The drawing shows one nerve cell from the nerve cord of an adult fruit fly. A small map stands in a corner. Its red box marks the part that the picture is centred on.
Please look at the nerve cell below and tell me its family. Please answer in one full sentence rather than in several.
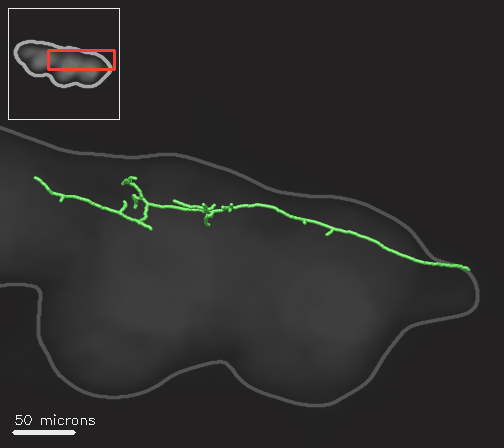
The family of this particular nerve cell is hemilineage LB12.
